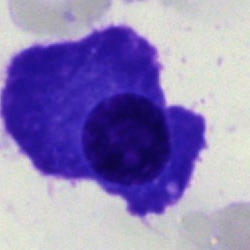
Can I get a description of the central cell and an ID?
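Irregular, bulging outline. Nucleus off-centre, toward lower right. Cytoplasm deep blue, no distinct granules. Plasma cell.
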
